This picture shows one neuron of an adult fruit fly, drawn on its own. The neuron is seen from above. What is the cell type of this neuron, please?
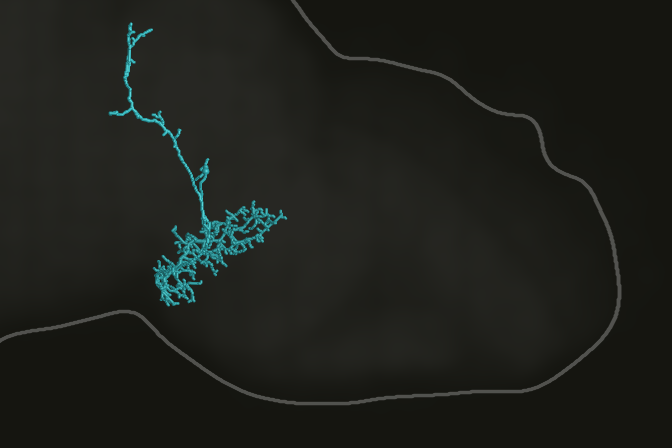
LC31a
